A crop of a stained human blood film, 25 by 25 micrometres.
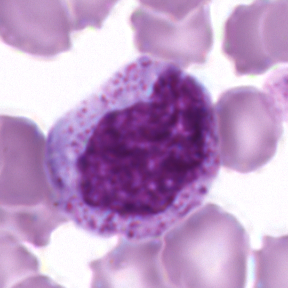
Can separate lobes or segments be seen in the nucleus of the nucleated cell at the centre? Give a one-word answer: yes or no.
No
